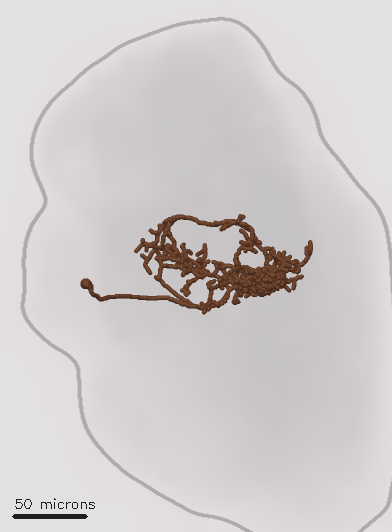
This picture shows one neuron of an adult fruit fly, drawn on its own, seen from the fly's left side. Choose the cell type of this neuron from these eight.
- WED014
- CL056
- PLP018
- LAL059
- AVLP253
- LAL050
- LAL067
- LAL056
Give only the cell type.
PLP018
